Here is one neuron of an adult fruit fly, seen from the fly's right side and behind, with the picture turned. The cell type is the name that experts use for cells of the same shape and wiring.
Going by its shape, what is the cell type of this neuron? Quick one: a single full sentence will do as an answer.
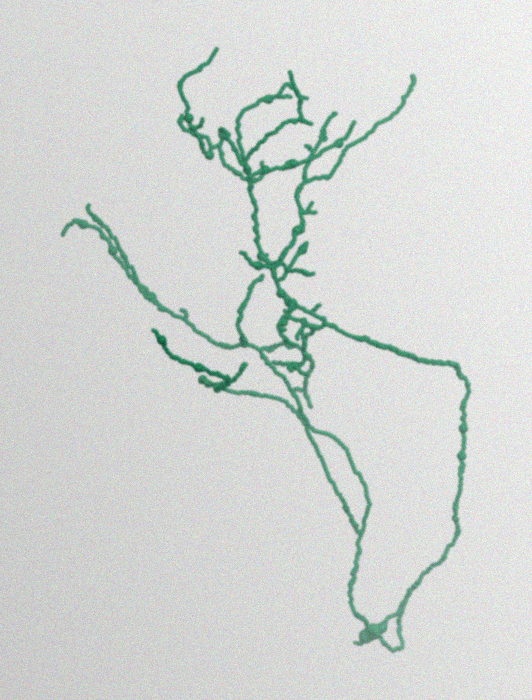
As a matter of cell type, the neuron is AVLP055.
